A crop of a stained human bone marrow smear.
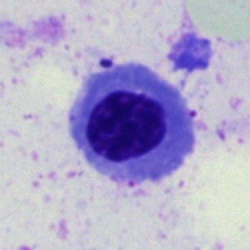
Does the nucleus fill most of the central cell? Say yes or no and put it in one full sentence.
No, abundant cytoplasm encircles the nucleus of the cell.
